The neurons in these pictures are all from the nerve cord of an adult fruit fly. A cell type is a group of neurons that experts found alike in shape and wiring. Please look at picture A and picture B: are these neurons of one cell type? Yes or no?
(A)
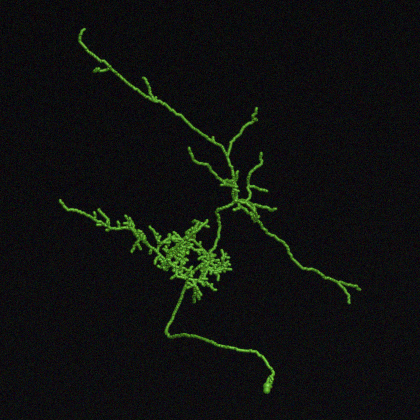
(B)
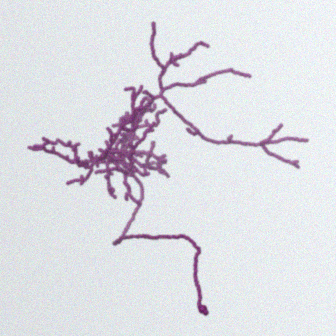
no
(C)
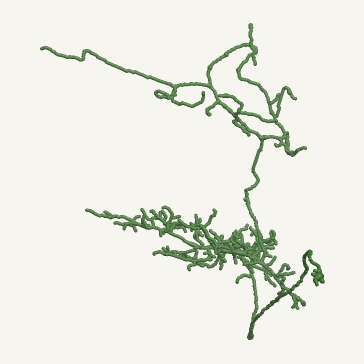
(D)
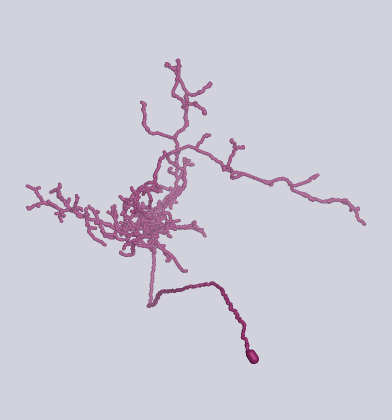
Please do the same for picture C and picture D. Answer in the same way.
yes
